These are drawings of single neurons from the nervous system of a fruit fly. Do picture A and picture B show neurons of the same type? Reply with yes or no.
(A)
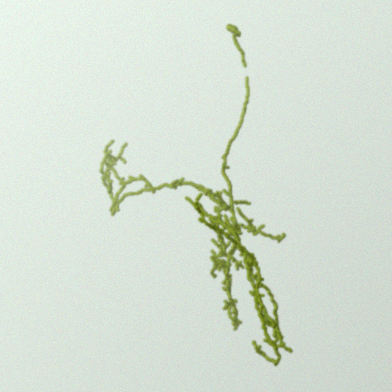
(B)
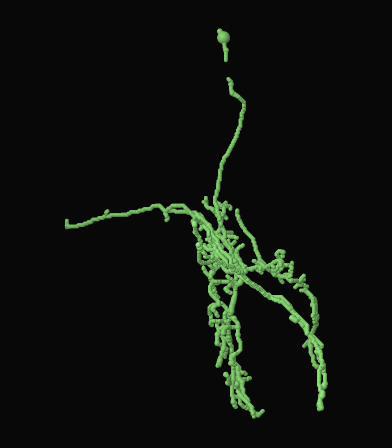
no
